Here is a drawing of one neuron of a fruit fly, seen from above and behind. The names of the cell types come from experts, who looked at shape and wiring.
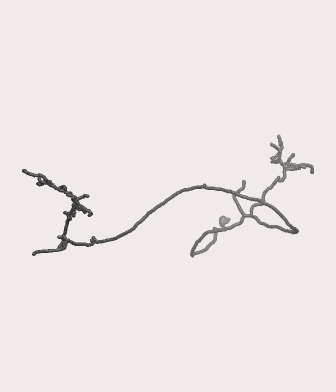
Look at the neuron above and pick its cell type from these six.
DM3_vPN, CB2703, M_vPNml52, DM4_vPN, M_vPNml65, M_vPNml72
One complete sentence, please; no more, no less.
The cell type that this neuron has is CB2703.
